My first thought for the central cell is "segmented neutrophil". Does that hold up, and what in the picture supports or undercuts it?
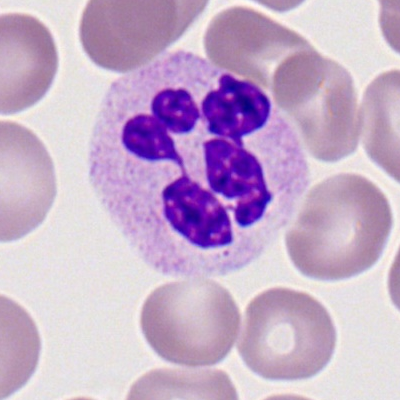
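Granules: fine, faint and lilac, scattered evenly; these go with segmented neutrophil.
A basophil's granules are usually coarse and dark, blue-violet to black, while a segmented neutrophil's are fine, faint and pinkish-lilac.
Nucleus: at least five separate lobes linked by thin chromatin strands, with dark purple, coarsely clumped chromatin; this also goes with segmented neutrophil.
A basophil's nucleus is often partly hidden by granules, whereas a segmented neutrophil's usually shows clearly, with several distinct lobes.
Verdict: segmented neutrophil fits, basophil does not.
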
